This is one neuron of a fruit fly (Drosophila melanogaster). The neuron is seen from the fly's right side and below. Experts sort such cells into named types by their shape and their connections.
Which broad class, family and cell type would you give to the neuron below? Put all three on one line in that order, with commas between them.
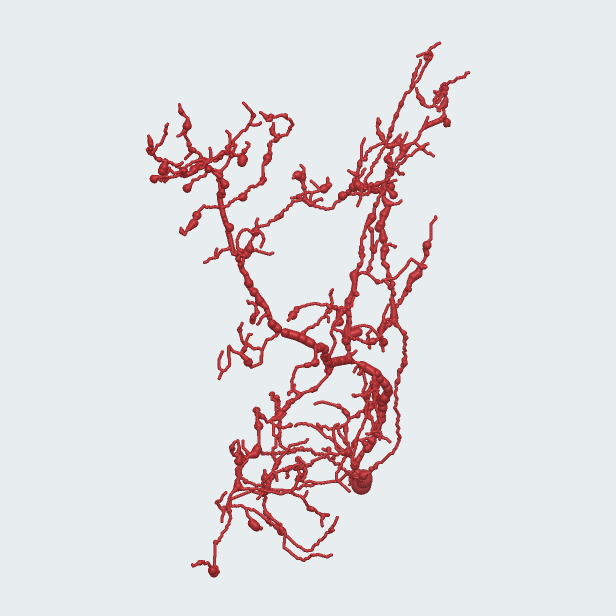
central-brain intrinsic neuron, hemilineage VLPp&l1_anterior, CL128_d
